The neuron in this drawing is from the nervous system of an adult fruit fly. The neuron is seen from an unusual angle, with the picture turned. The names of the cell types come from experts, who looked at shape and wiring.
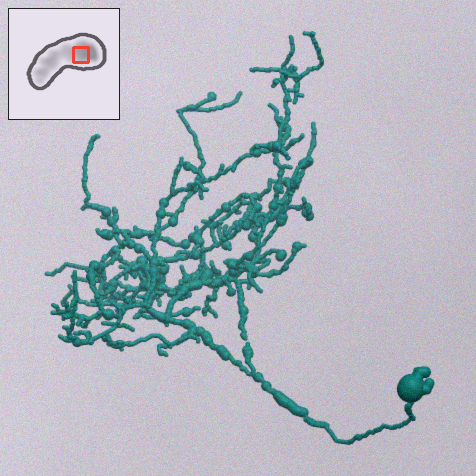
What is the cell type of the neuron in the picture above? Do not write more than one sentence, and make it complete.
In the scheme of cell types, this neuron is PVLP004.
